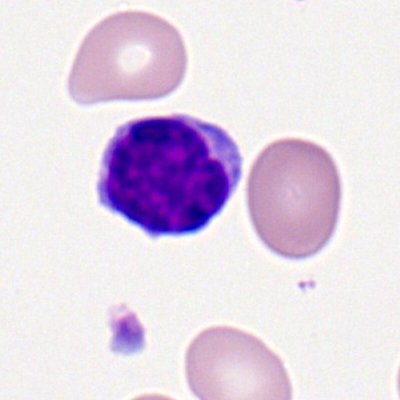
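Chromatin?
Dark purple, coarsely clumped; no nucleoli visible.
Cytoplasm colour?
Pale blue.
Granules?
None seen.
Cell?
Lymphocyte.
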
